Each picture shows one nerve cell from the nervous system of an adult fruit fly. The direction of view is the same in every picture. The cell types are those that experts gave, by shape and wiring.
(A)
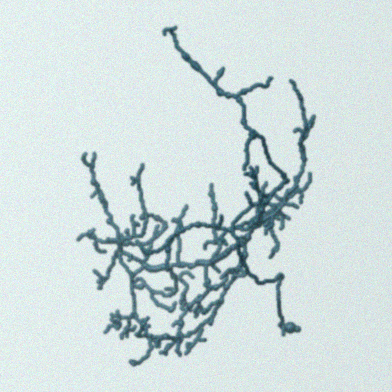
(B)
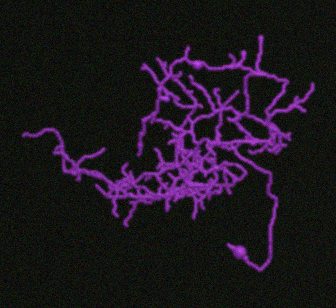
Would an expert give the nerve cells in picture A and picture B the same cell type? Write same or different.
same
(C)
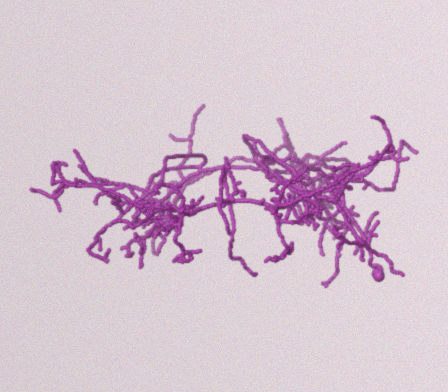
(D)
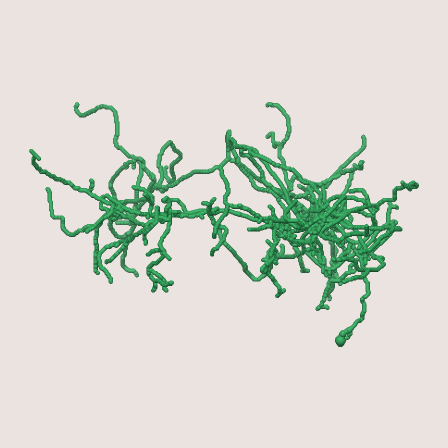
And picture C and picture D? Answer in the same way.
same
